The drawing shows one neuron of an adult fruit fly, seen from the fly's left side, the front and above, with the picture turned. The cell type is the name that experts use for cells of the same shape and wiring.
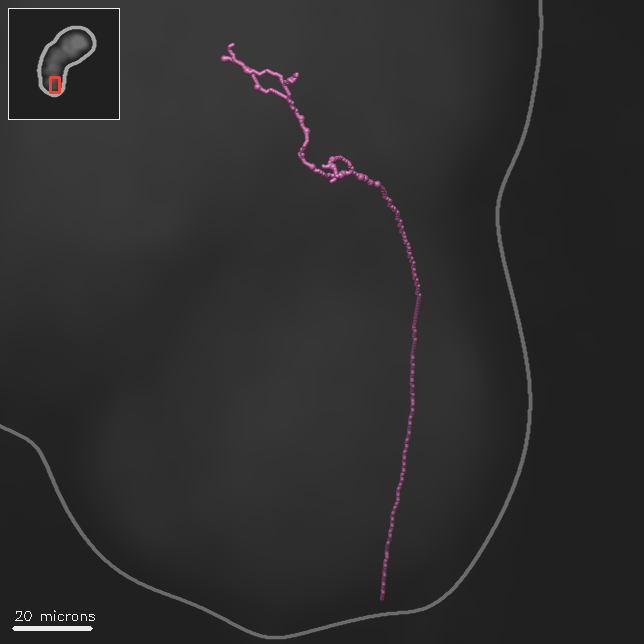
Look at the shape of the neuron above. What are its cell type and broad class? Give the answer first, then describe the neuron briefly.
The cell type is SNxx01. This is a sensory neuron entering the nerve cord. No cell body is drawn. By the scale bar it is about 140 microns tall in this view. It has a dozen or fewer branch ends.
